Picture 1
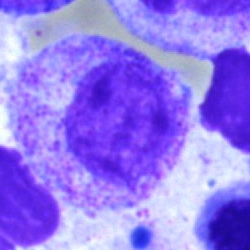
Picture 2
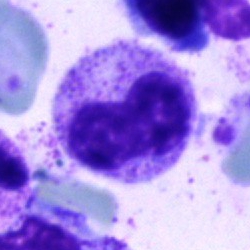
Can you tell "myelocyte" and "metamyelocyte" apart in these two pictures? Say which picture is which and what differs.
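The myelocyte is in picture 1; the metamyelocyte is in picture 2.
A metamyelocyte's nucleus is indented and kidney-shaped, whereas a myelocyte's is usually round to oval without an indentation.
In picture 2 the nucleus has a notch in its upper edge that gives it a kidney shape.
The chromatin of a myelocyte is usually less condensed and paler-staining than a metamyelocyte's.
Accordingly, the chromatin in picture 1 is fine and fairly evenly spread rather than coarsely clumped, while in picture 2 it stains dark purple and looks dense, with a few slightly paler patches. Both cells carry many granules: fine and reddish-purple in picture 1, small and purple-pink in picture 2, where the cytoplasm between them is pale lilac rather than blue. The cell in picture 1 has a roughly round outline, and no clear vacuoles are visible in its cytoplasm.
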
